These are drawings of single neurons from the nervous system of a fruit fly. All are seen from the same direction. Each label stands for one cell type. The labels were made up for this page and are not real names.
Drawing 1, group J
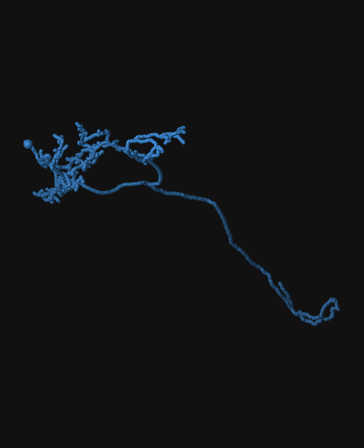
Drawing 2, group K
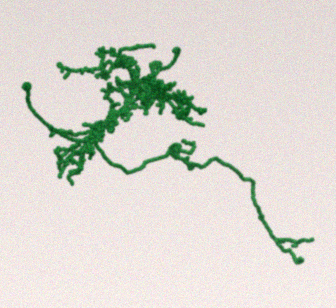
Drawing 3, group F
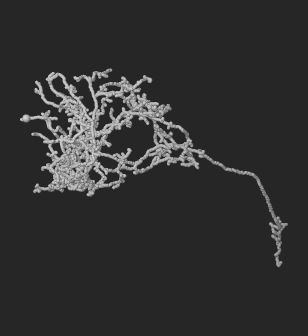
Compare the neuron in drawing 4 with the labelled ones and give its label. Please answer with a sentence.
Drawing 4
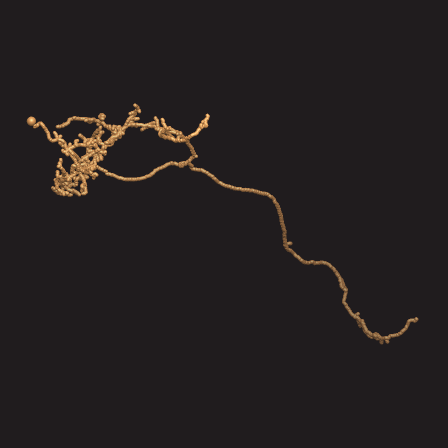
It belongs to group J.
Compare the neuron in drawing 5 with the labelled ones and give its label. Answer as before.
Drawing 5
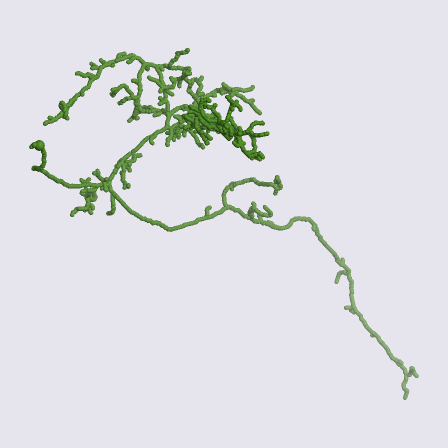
It belongs to group K.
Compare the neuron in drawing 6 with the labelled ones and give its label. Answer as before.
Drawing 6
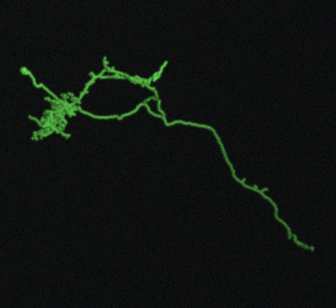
It belongs to group J.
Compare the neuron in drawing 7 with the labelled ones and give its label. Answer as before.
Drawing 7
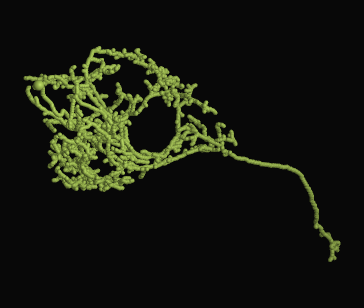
It belongs to group F.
